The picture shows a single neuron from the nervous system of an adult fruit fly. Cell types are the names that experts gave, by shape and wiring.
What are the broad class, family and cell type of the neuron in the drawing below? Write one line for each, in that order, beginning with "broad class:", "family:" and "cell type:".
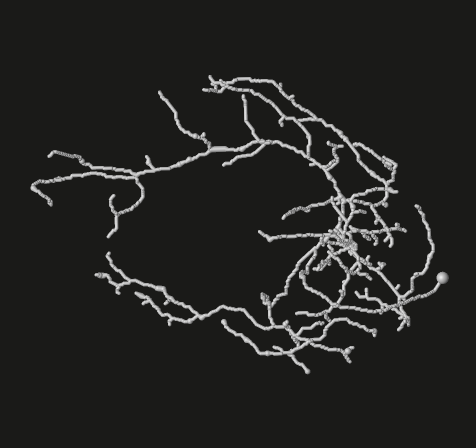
broad class: central-brain intrinsic neuron
family: hemilineage SLPad1_anterior
cell type: CB3276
